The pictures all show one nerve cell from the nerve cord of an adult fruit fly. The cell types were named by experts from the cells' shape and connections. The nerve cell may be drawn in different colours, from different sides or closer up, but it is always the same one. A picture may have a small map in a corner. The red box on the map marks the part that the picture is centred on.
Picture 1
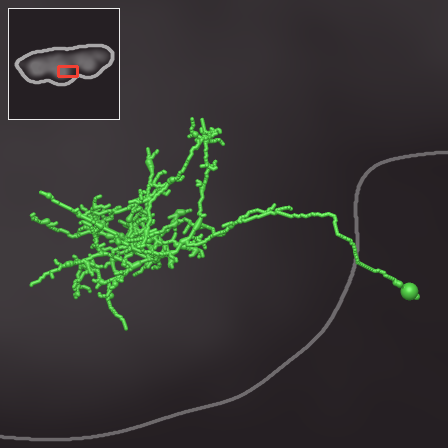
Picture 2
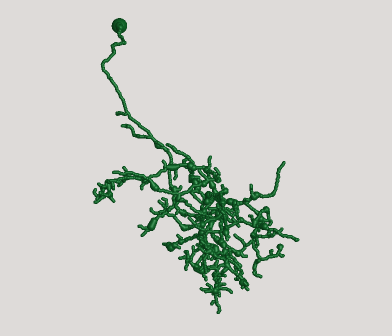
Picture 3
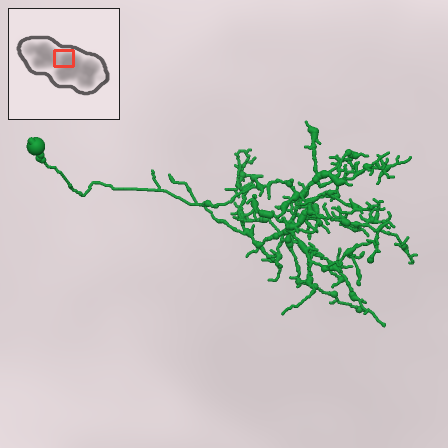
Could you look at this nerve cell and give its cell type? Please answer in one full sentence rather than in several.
The cell type this nerve cell represents is IN20A.22A058.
